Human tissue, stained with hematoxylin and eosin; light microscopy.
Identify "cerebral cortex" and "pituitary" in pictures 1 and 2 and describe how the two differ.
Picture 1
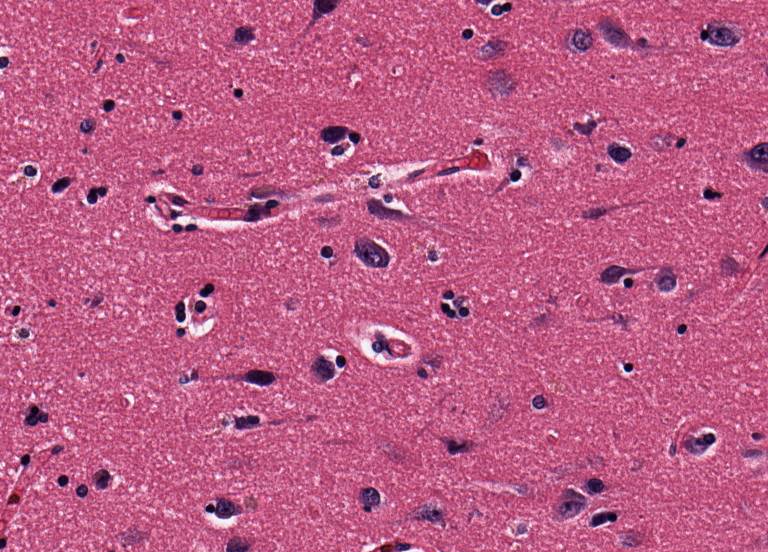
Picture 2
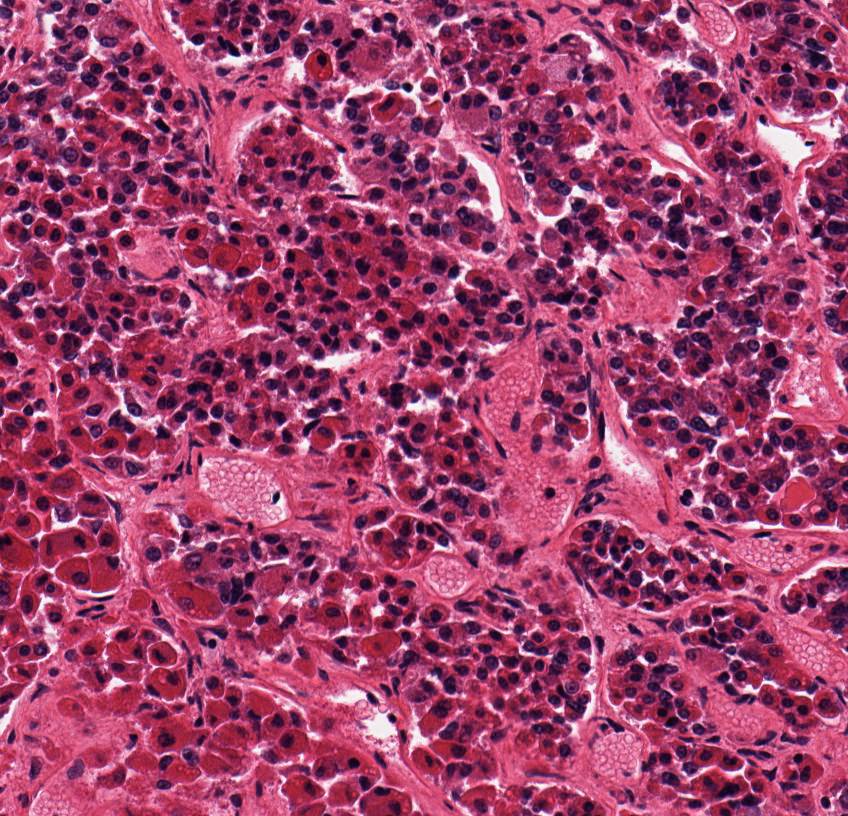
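Looking at these, picture 1 is cerebral cortex and picture 2 is pituitary. In picture 1 I see small round, dark, evenly stained nuclei with almost no visible cytoplasm scattered everywhere, some larger cell bodies with two or three small dark nuclei clustered closely against them, and no epithelium, glands or fat cells anywhere. Picture 2, by contrast, has nests in which cells with strongly red granular cytoplasm mix with cells whose cytoplasm is purplish or pale, their nuclei round, dark and fairly uniform in size. Between the nests I notice scant, delicate collagen septa holding a few spindle-shaped nuclei.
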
